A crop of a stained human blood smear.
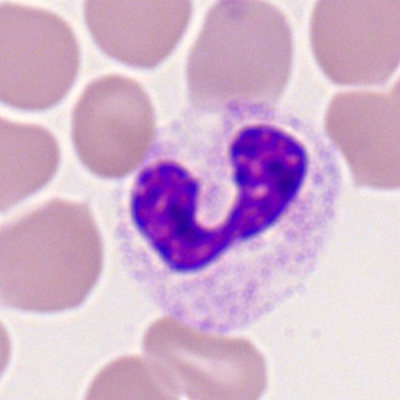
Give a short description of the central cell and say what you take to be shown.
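Nucleus: a single band, bent into a U shape that opens upward. Chromatin: dark purple and coarsely clumped. Cytoplasm: abundant, pale pinkish-lilac, and filled with fine lilac granules. Last, the name: the central cell is a band neutrophil.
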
